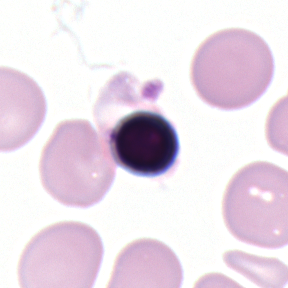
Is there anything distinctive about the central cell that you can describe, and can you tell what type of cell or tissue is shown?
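The nucleus has a smooth, even outline, and its chromatin is dense and almost uniformly dark purple. A pale, faintly pink area adjoins the nucleus on its upper left. No vacuoles are seen in the cell. The cell is a normoblast.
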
